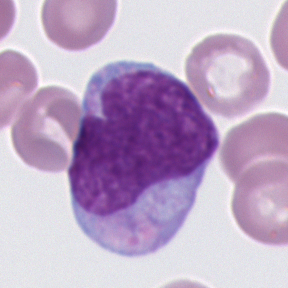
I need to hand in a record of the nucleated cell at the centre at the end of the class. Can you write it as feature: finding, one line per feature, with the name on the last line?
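Outline: irregular, not round
Nucleus: a notch at its upper left edge
Granules: a few fine pink ones below the nucleus
Surface: no hair-like projections that I can find
Name: atypical promyelocyte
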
